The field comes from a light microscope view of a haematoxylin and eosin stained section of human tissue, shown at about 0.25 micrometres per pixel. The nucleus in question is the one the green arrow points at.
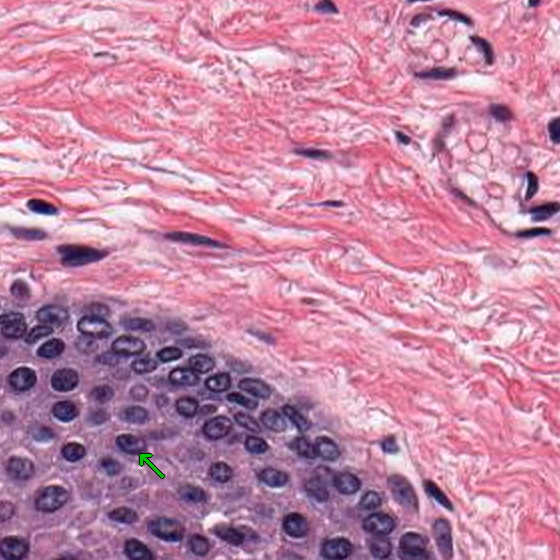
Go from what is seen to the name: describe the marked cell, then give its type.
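The nucleus is oval, darkly stained, and has a smooth, well-defined edge. The nucleus sits roughly in the middle of the cell, with a rim of pink-purple, finely granular cytoplasm around it. This is a squamous epithelial cell.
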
